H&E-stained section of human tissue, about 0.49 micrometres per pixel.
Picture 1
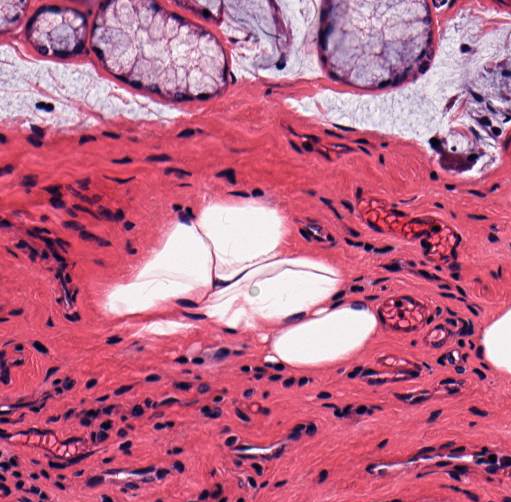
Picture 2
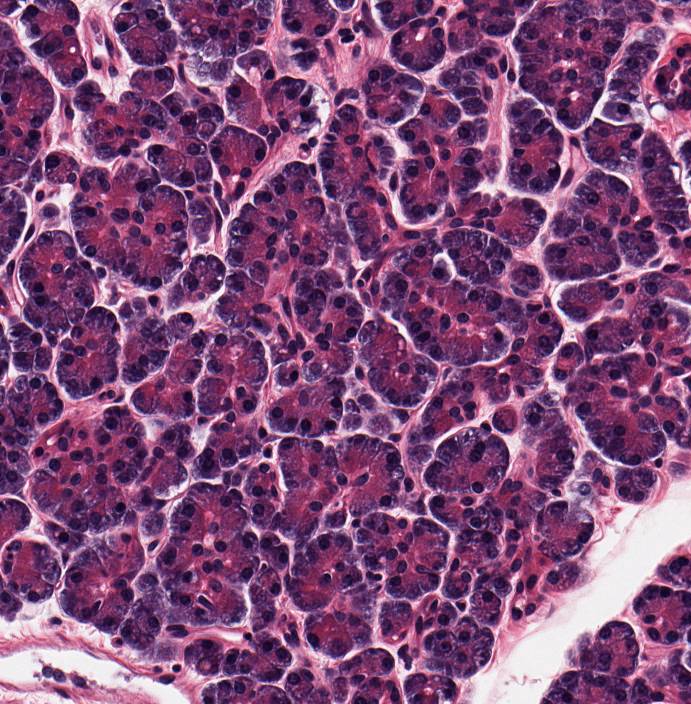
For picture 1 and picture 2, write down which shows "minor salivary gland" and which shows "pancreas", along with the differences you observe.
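Here the minor salivary gland is picture 1 and the pancreas is picture 2. In picture 1, gland lobules run along the top edge, and dense pink fibrous stroma fills the rest below them. Those glands are mucous acini, with pale grey, foamy cytoplasm and small dark nuclei pressed to the edge of each acinus. The stroma holds many scattered dark, elongated spindle-shaped nuclei, and small vessels packed with red blood cells lie to the right of the fat cluster. In the pancreas, closely packed rounded acini fill almost the whole field, with only scant stroma between them. The acinar cells are pyramidal, with round dark nuclei toward the base, and their cytoplasm stains a deep purplish red and looks finely granular.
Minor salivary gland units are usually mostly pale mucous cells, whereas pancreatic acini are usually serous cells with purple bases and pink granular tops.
Notice too that the central lumina of the pancreatic acini are tiny and mostly inconspicuous.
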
